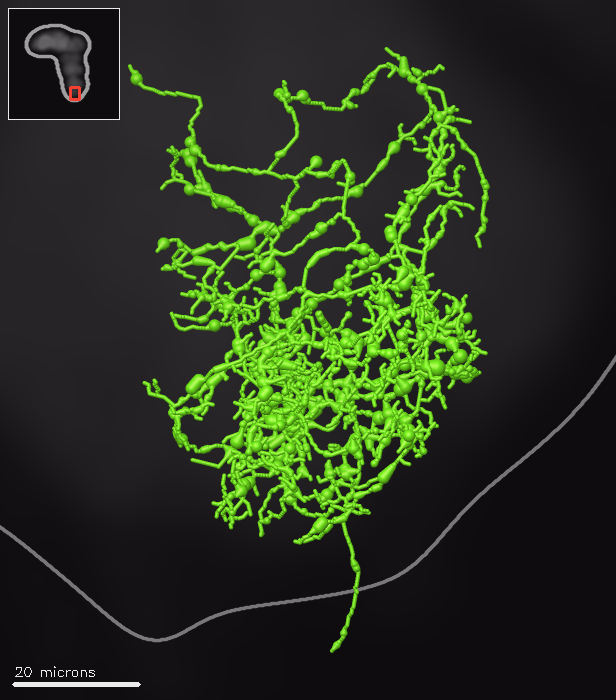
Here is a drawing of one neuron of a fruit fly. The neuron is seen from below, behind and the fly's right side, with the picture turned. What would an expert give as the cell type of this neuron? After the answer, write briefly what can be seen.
Its cell type is INXXX288. It is a nerve-cord intrinsic neuron. By the scale bar it is about 95 microns tall in this view. The picture shows more than a hundred branch ends.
